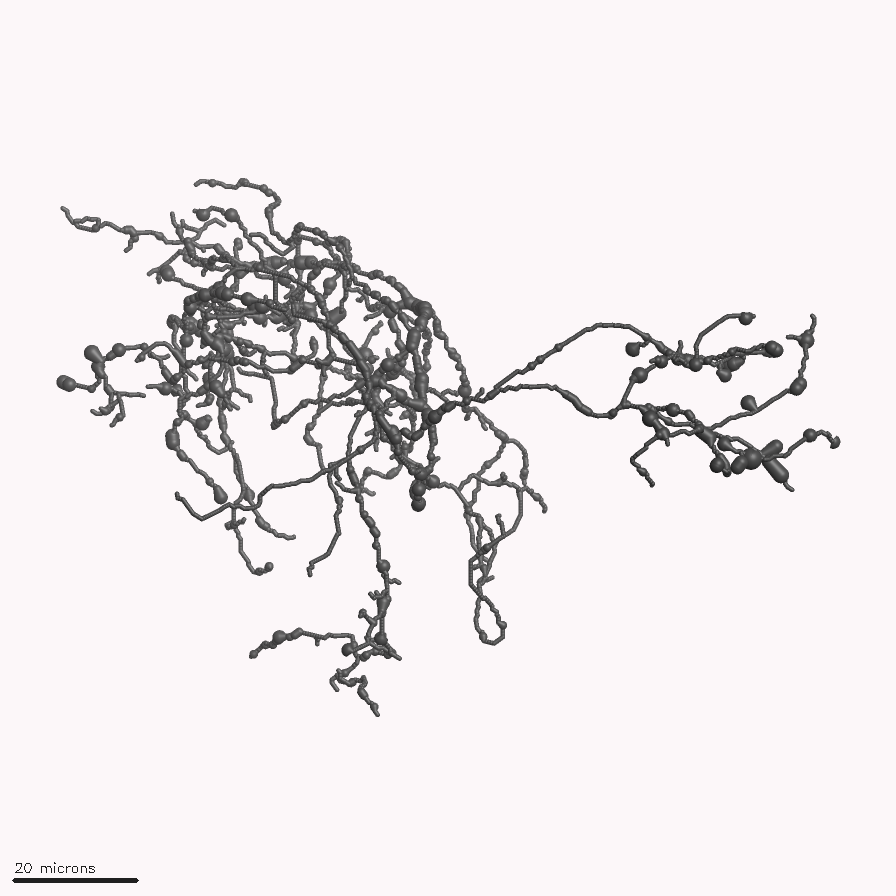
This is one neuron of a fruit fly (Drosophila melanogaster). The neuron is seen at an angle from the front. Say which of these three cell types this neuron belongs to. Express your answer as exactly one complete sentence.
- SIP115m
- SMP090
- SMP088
This neuron has been assigned cell type SMP088.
